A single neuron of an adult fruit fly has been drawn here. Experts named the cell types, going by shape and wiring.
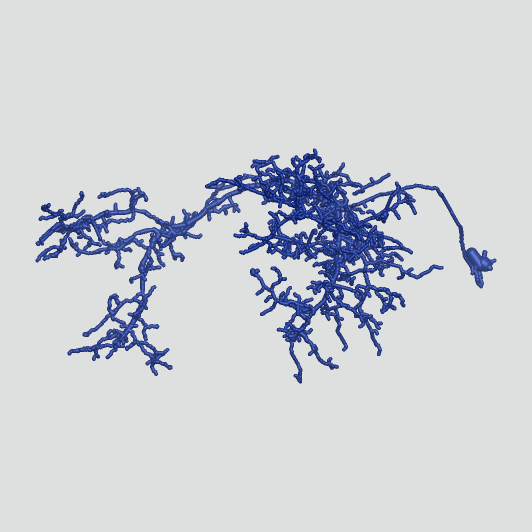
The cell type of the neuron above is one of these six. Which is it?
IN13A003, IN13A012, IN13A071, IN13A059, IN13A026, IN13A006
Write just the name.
IN13A012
